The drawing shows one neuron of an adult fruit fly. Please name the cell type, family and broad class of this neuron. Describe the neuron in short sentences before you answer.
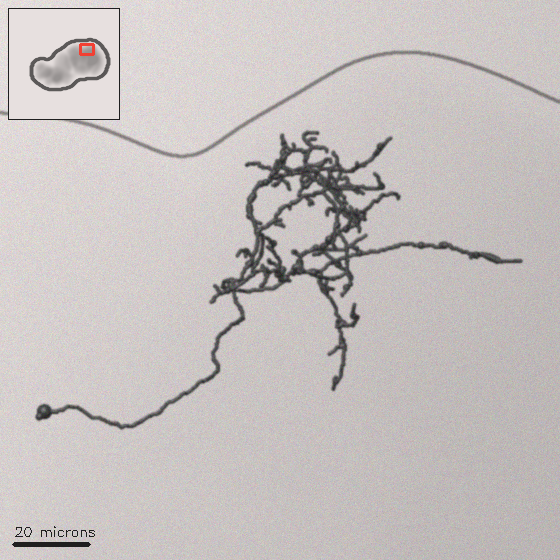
Its cell body lies at the lower left of the picture. By the scale bar it is about 130 microns wide in this view. The picture shows dozens of branch ends. It is of cell type SMP408_c. Its family is hemilineage DM4_dorsal. This is a central-brain intrinsic neuron.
